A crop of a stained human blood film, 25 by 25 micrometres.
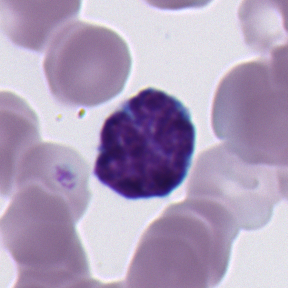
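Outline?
Roughly round, its edge slightly angular and uneven.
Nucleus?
Compact, about 10 by 8 micrometres, with no lobes or deep indentation, filling almost the whole cell and leaving very little cytoplasm.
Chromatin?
Dark purple, coarsely clumped.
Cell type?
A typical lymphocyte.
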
